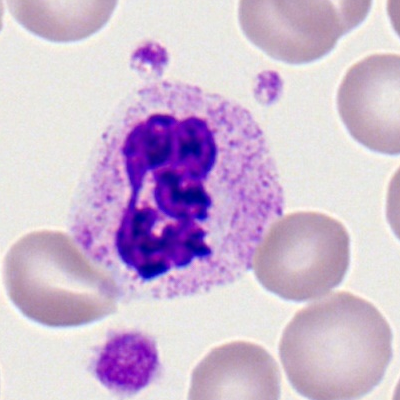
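Segmented neutrophil in the centre of the field. Its chromatin is dark purple and coarsely clumped. The cytoplasm is plentiful and pale pinkish-lilac, filled with fine pinkish-violet granules. The cell outline is irregular and somewhat angular rather than perfectly round.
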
